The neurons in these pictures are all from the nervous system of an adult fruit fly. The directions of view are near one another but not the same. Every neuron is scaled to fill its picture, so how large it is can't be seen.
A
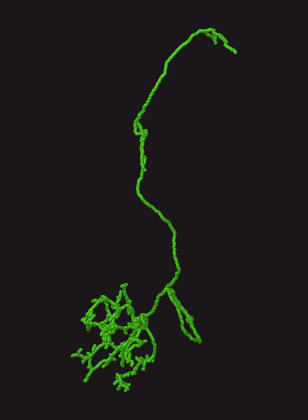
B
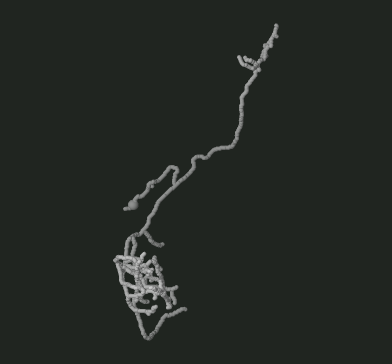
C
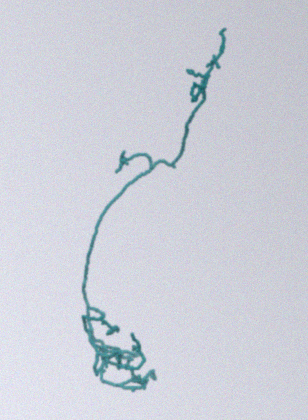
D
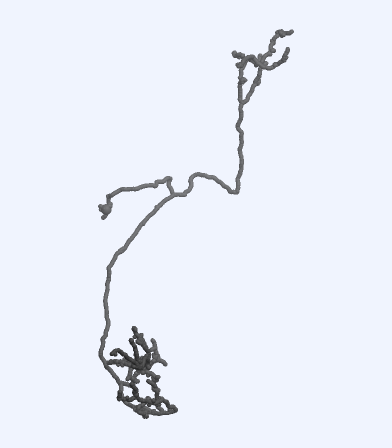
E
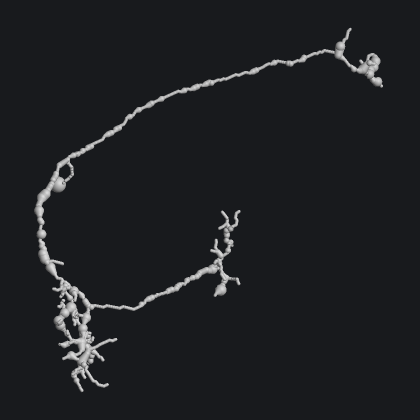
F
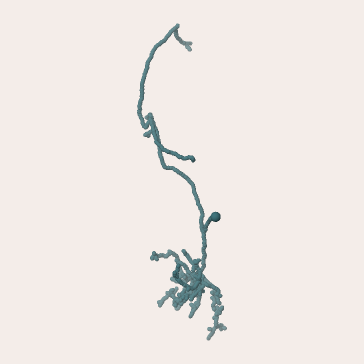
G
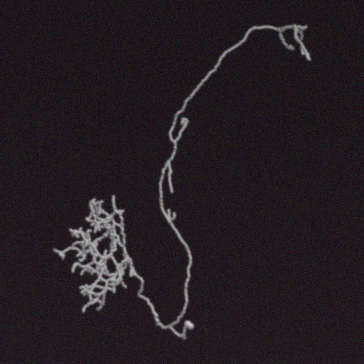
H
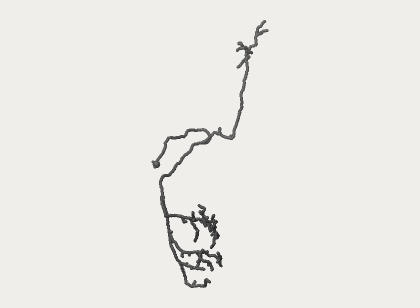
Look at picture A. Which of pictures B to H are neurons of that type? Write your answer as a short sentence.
Picture F and picture G are of the same cell type.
